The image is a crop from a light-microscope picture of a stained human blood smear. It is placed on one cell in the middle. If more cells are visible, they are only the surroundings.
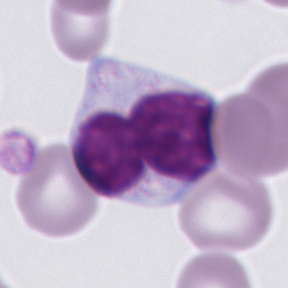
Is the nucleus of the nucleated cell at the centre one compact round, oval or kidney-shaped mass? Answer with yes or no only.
No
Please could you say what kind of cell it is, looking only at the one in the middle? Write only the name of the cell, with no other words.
large granular lymphocyte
